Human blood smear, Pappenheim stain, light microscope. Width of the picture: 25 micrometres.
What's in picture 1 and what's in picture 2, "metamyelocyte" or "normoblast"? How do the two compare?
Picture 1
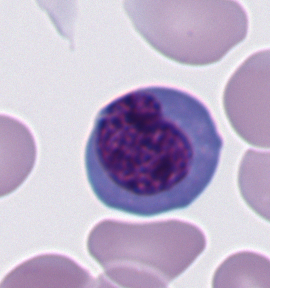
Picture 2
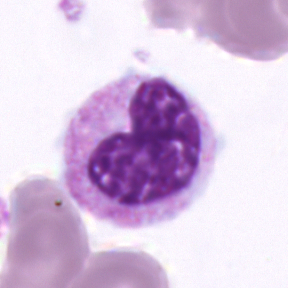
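Picture 1 shows the normoblast and picture 2 the metamyelocyte. The nuclei differ in shape: the normoblast's has only a small notch in its upper edge, whereas the metamyelocyte's is bean-shaped, indented on its upper-left side.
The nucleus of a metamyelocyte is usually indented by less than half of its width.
The nucleus measures about 9 by 8 micrometres in the normoblast and about 11 by 9 micrometres in the metamyelocyte; there it fills about 50% of the area of a cell about 13 micrometres across.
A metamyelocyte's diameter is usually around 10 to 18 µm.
In the cytoplasm, the normoblast shows neither granules nor vacuoles, while the metamyelocyte's is pinkish-lilac and filled with fine pink granules. Both have clumped chromatin: in the normoblast it is coarse, in dark purple patches with paler spaces between, and in the metamyelocyte dark purple and mottled, with darker clumps and paler gaps.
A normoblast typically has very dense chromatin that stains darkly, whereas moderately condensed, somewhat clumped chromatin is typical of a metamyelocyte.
The two cells share a round, smooth outline, and neither nucleus shows any nucleoli.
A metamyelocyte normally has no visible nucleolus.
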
